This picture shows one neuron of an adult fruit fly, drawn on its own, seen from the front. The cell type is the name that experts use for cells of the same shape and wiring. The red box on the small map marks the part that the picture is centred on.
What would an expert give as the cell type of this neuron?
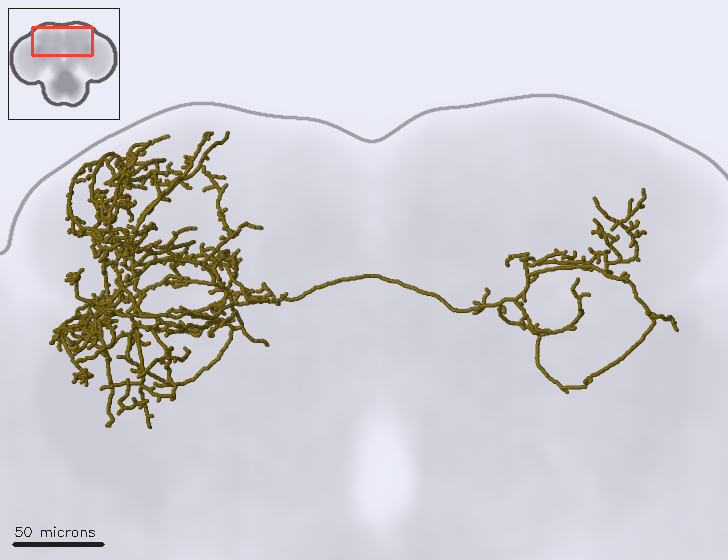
CL094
